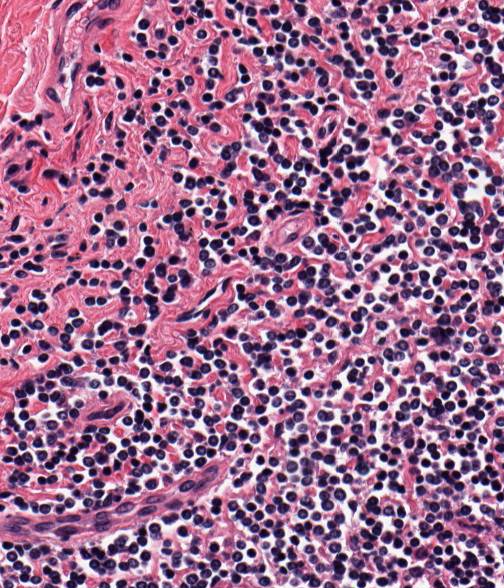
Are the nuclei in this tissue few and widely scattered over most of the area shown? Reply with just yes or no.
No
